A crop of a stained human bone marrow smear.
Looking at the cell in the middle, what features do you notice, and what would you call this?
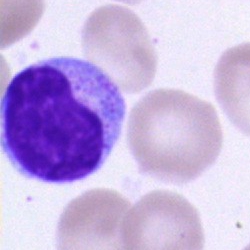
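A kidney shape results from an indentation on the upper right side of the nucleus, which fills the left part of the cell. The cytoplasm lies mostly on the right, is pale blue-lilac, and holds scattered fine purple granules. It is a lymphocyte.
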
